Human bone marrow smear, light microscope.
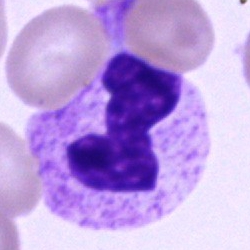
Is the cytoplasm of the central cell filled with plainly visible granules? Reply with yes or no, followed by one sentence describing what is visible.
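Yes. Fine violet granules are scattered throughout the cytoplasm.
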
